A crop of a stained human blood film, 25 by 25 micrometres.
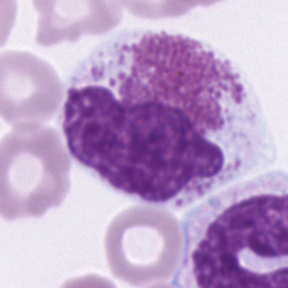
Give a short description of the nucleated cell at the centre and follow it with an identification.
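So this one's got a smooth, rounded outline with no projections. The nucleus is one irregular, folded mass, not separate lobes on thin strands, and it sits off-centre toward the lower left. The granules are most crowded up top, above the nucleus. It's an eosinophil.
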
